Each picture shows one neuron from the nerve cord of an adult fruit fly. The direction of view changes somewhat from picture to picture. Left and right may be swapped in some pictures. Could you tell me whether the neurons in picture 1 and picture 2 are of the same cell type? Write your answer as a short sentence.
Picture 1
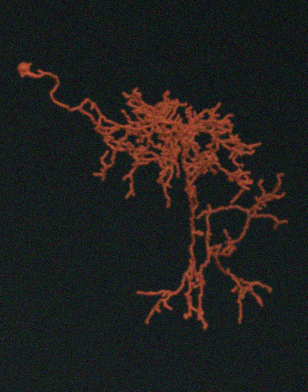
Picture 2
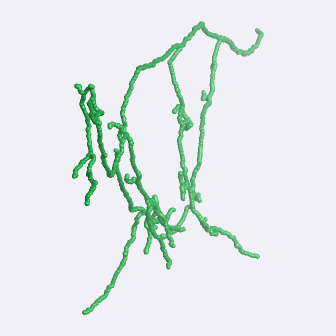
They are of different cell types.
